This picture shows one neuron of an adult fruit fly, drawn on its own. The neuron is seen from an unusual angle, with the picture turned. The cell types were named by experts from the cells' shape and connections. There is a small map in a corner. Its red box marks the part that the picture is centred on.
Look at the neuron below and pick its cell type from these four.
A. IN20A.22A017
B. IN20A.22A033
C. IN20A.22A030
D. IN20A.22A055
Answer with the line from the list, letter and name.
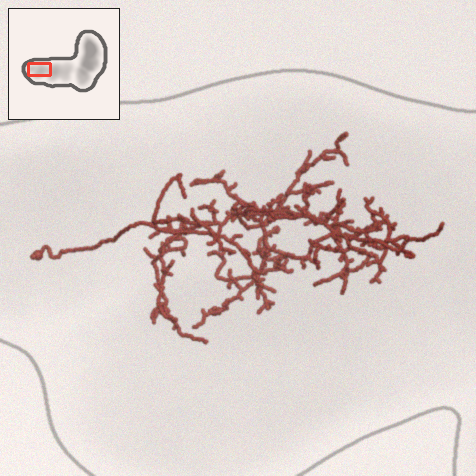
D. IN20A.22A055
